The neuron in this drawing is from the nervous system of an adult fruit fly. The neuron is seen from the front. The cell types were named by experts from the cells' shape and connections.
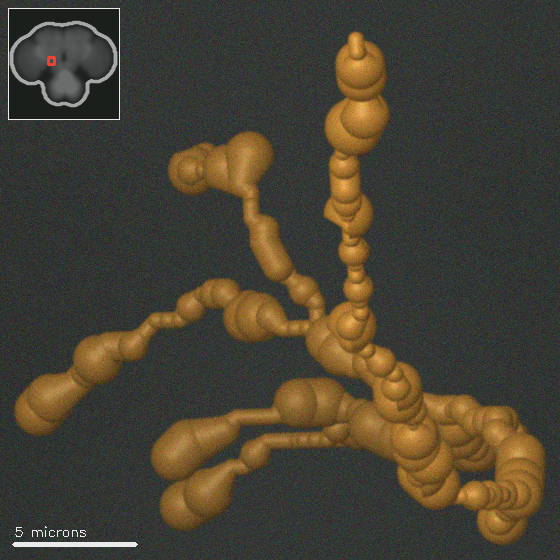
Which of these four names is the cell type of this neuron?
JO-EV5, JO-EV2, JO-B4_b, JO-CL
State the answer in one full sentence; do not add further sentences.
The cell type that fits this neuron is JO-CL.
